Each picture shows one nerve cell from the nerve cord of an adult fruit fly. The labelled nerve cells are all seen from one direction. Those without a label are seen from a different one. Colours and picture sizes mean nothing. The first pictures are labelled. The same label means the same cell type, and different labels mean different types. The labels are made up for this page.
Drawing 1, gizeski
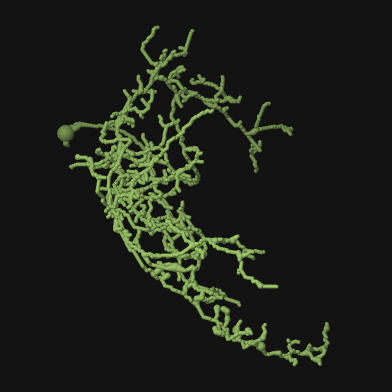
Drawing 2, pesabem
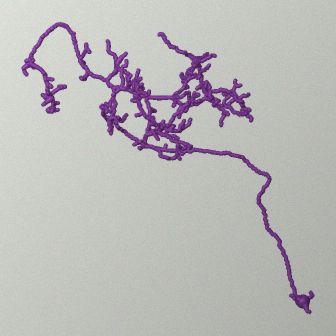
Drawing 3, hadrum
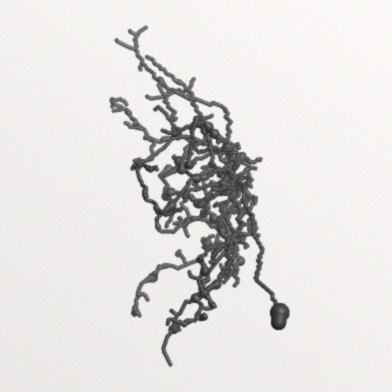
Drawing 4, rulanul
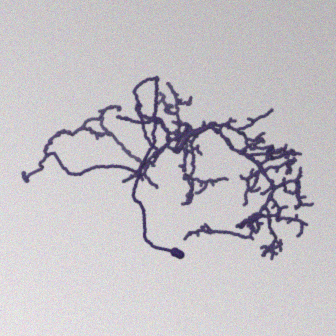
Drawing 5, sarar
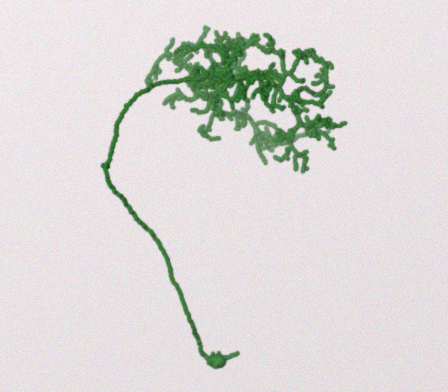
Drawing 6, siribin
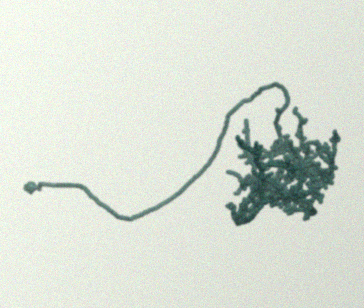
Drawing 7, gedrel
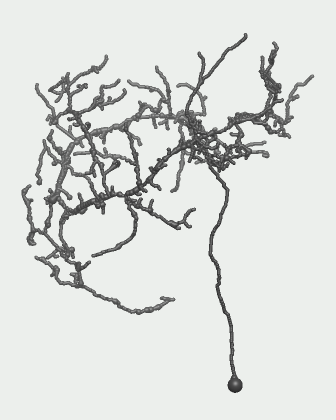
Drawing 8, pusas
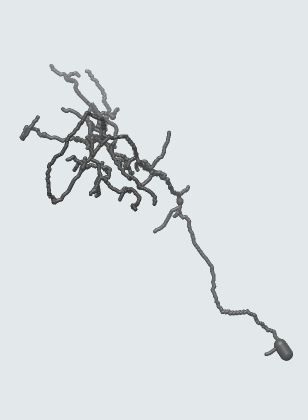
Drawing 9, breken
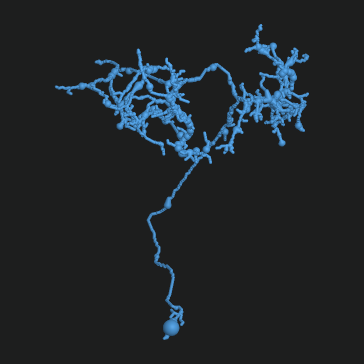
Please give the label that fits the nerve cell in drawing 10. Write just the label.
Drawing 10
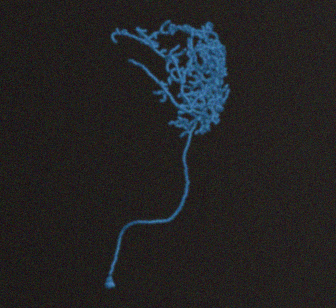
siribin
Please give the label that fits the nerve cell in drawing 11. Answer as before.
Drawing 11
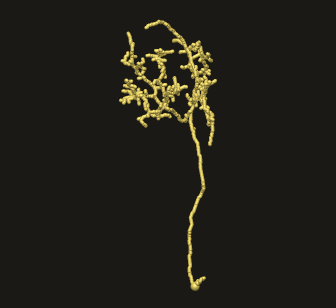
breken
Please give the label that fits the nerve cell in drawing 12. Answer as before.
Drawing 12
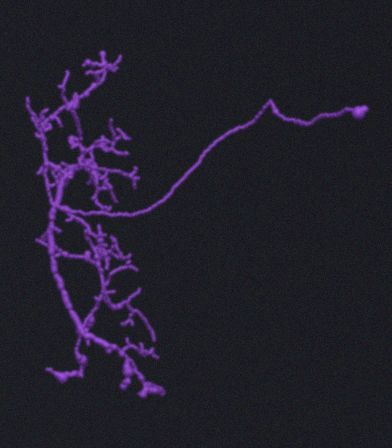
pesabem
